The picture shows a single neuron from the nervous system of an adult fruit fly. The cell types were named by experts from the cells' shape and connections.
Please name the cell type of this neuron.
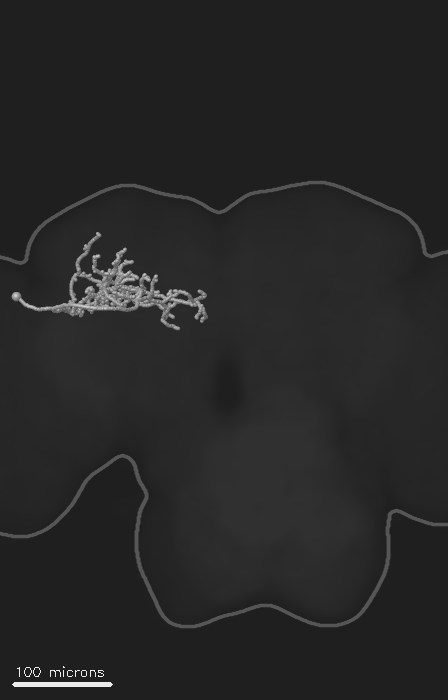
CL100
